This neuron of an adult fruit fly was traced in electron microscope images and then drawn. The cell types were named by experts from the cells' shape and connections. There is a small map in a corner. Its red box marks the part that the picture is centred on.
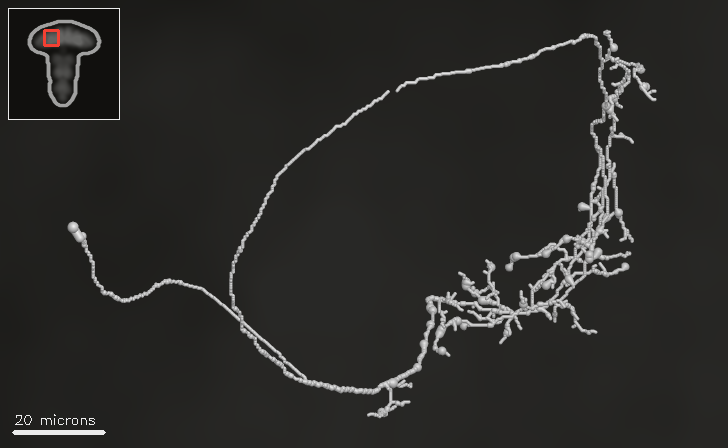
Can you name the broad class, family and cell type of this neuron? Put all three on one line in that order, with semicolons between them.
central-brain intrinsic neuron; hemilineage SLPa&l1_lateral; CB3758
